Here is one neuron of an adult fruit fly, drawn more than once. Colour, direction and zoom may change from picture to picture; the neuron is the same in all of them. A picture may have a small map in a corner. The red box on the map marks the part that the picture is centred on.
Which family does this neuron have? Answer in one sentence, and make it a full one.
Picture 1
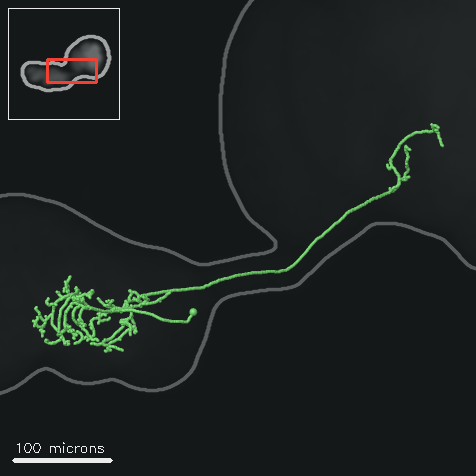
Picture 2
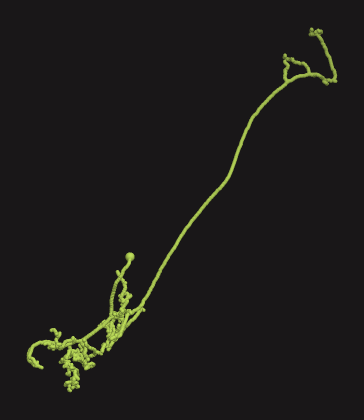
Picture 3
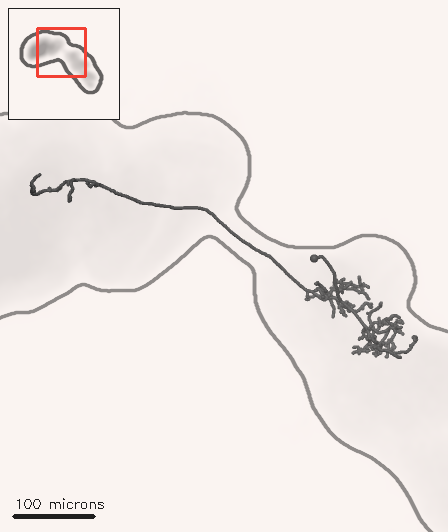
It is hemilineage 08B which is the family of the neuron.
